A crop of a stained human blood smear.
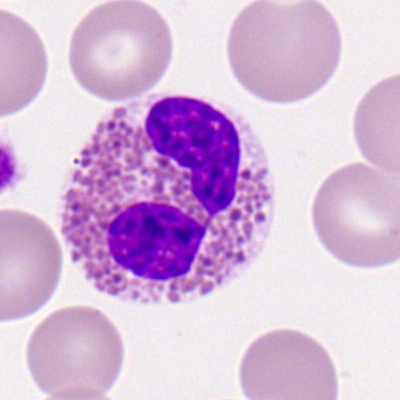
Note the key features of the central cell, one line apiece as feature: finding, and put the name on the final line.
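Nucleus: two lobes
Lobe position: upper right and lower left
Chromatin: dark purple, coarsely clumped
Cytoplasm: filled with numerous coarse round granules
Name: eosinophil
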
